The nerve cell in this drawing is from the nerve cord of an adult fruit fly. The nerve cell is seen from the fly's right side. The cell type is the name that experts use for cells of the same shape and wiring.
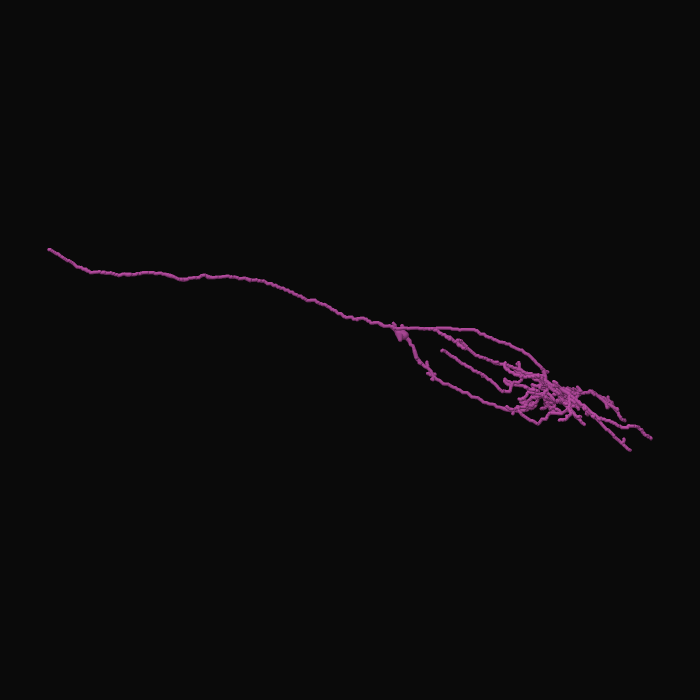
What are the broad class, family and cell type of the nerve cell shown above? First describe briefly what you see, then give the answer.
In this view it is more than twice as wide as it is tall. Its broad class is motor neuron of the nerve cord. Its family is hemilineage 06A. The cell type is MNad16.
